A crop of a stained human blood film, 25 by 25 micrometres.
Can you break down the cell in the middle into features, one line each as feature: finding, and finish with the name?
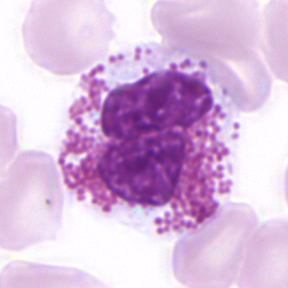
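Nuclear lobes: two, one above the other
Granules: round, fairly even in size
Cytoplasm between granules: pale, almost colourless
Name: eosinophil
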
